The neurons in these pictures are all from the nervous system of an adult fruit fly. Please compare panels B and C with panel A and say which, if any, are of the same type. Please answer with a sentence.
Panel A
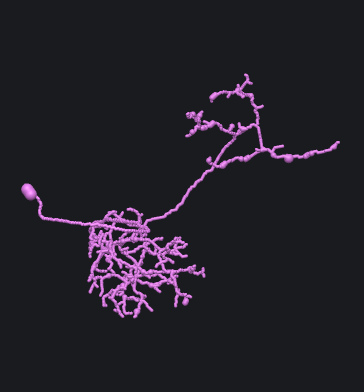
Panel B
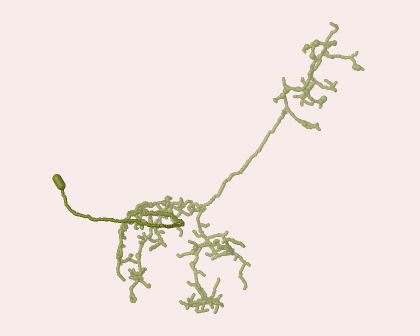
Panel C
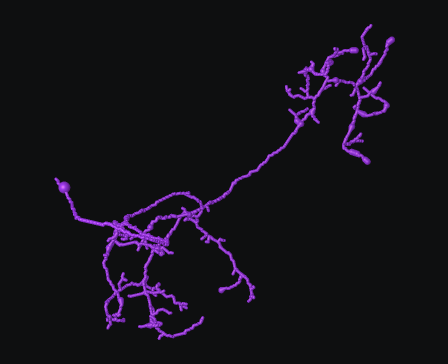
None of them is of the same cell type.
